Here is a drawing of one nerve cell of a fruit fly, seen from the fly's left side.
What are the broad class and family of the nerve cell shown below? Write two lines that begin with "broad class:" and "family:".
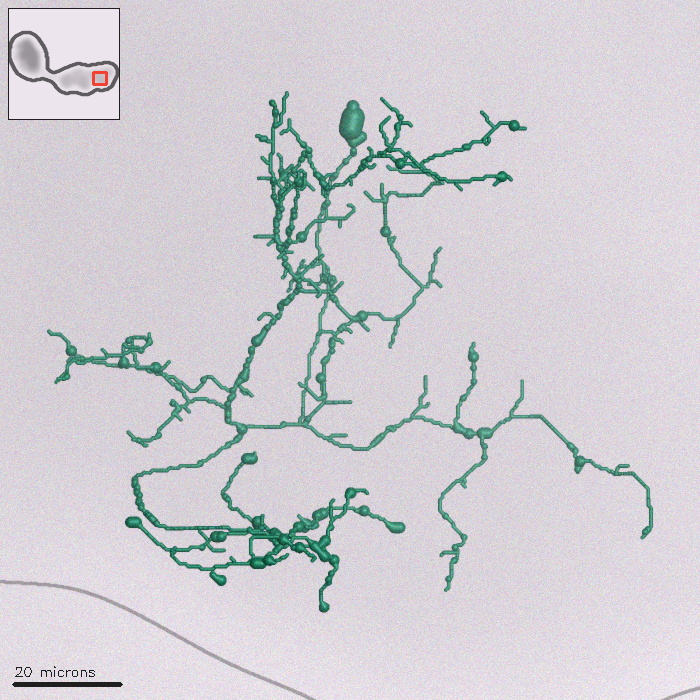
broad class: nerve-cord intrinsic neuron
family: hemilineage 09A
